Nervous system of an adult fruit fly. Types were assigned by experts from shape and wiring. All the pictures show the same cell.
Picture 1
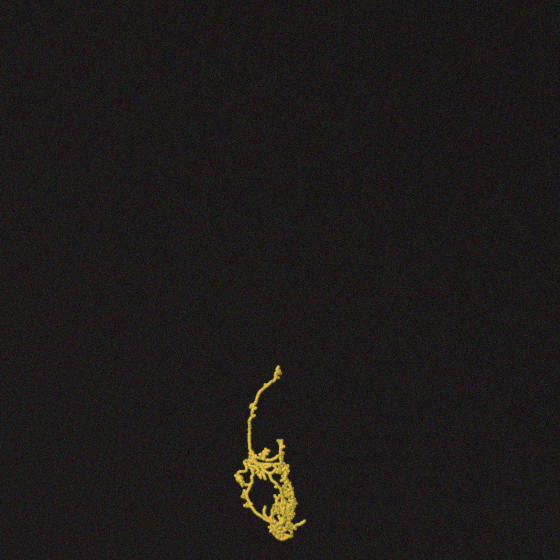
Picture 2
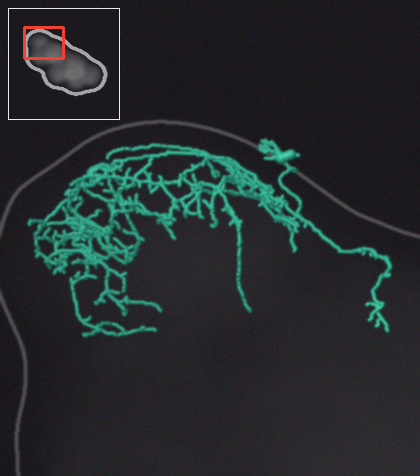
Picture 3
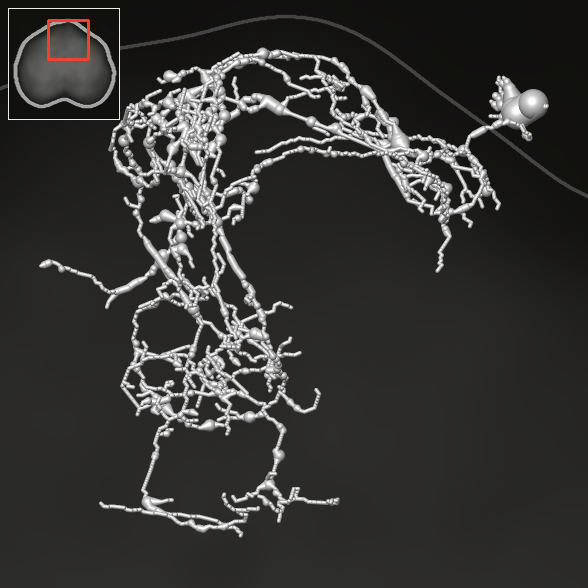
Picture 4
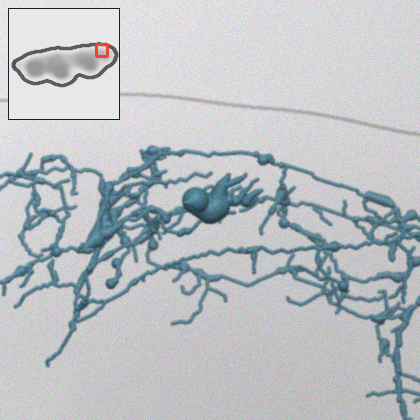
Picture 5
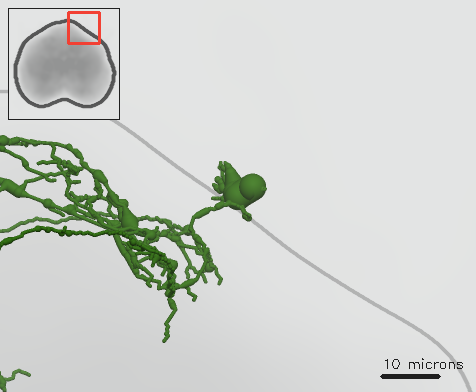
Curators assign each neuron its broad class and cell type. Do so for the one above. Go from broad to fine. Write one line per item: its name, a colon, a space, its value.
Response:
broad class: nerve-cord intrinsic neuron
cell type: INXXX386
